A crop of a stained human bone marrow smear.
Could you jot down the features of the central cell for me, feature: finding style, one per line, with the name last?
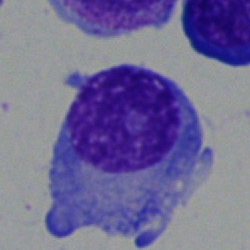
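Nucleus position: upper part of the cell, with most of the cytoplasm below it
Cytoplasm: abundant, a broad skirt beneath the nucleus
Granules: none distinct
Lower edge: rounded, darker blue blebs bulging outward
Name: plasma cell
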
